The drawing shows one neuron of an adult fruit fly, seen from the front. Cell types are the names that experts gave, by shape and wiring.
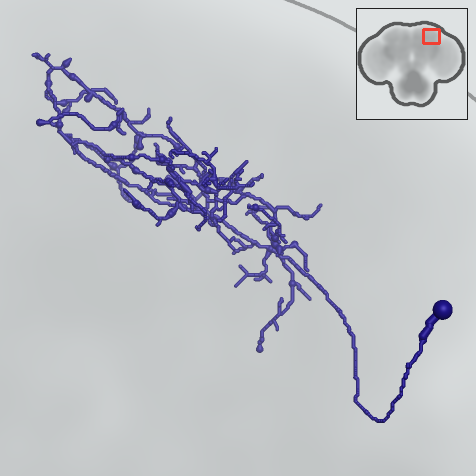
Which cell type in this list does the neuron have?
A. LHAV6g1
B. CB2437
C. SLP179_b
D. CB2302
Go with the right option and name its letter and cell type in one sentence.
It is SLP179_b, option C, that is the cell type of the neuron.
